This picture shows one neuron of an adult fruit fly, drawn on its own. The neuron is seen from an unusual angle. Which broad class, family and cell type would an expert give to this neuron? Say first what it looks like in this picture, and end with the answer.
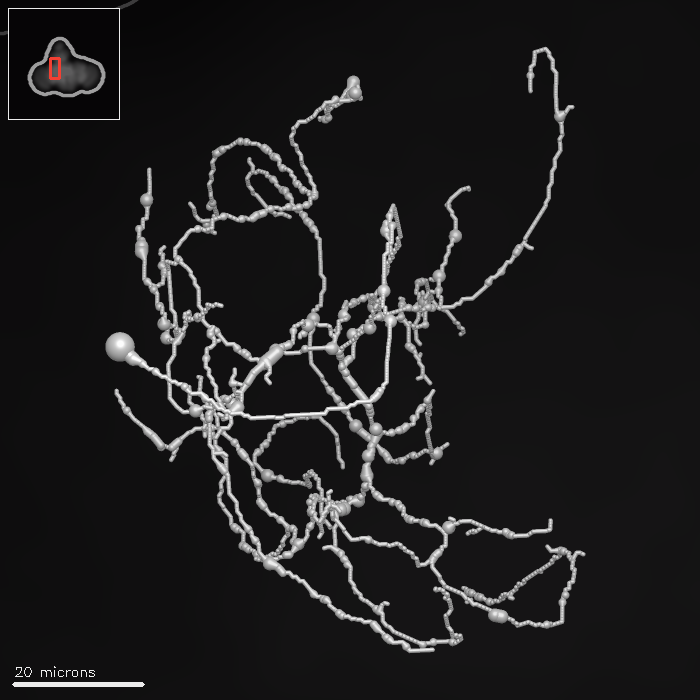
The cell body can be seen on the left of the picture. By the scale bar it is about 95 microns tall in this view. The picture shows dozens of branch ends. Its broad class is nerve-cord intrinsic neuron. The family is hemilineage 20A.22A. The cell type is IN20A.22A022.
